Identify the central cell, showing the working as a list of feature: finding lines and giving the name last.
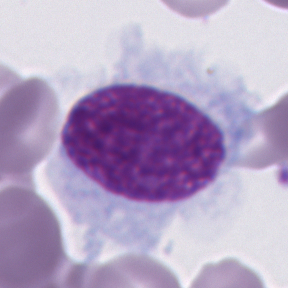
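Chromatin: finely stippled, evenly spread, no large dark clumps
Cytoplasm colour: pale greyish blue
Granules: no distinct coloured ones in the cytoplasm
Edge: irregular, ragged and wispy
Identity: hairy cell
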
